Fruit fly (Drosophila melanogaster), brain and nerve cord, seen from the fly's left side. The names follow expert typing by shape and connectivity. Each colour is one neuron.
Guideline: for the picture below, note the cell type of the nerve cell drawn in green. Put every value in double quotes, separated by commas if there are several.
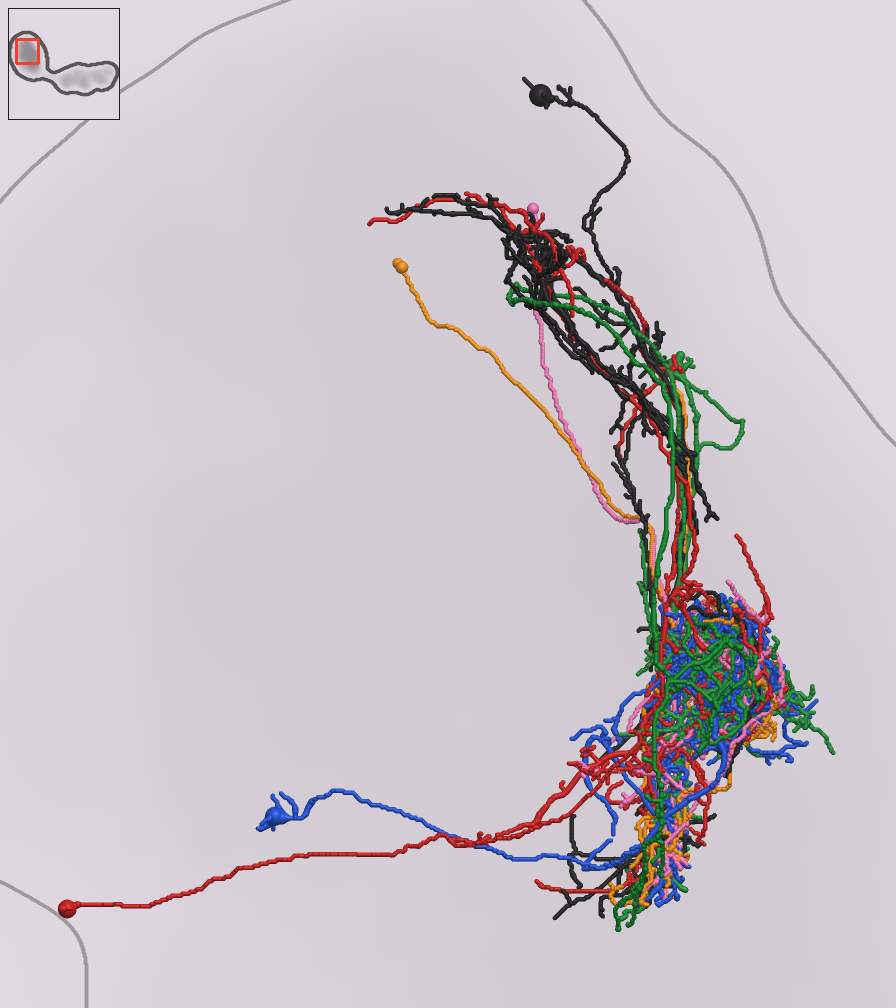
"PLP081"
